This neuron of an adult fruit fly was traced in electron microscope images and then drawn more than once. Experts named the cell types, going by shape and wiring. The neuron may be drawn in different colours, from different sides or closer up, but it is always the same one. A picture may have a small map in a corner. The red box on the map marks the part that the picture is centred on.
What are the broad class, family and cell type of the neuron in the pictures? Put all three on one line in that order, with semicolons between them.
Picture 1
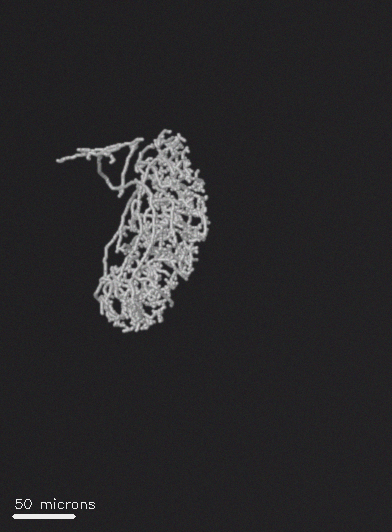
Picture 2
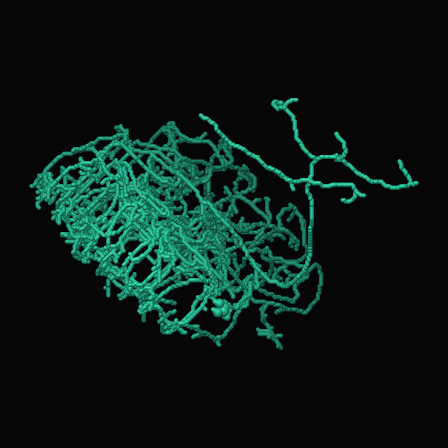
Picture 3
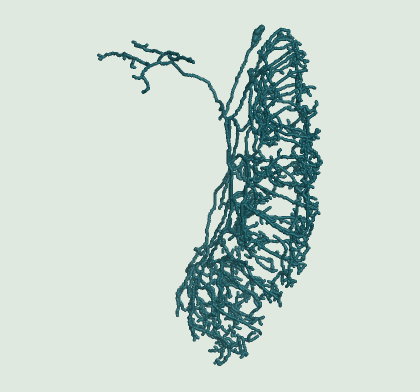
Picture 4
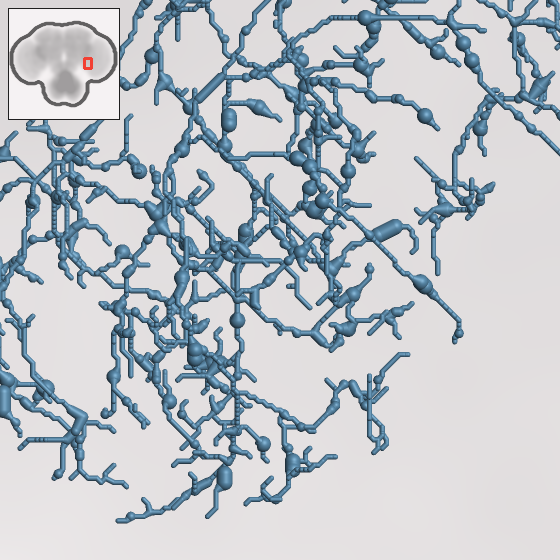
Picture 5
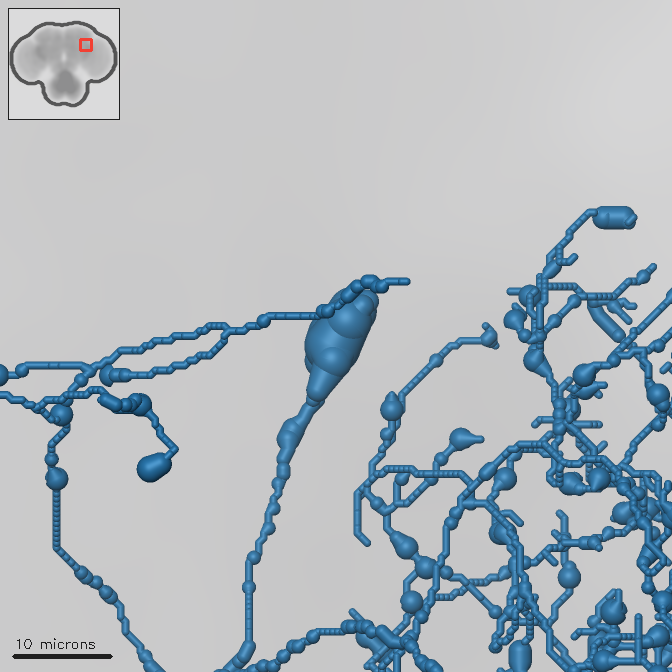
visual projection neuron; LT; LT65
